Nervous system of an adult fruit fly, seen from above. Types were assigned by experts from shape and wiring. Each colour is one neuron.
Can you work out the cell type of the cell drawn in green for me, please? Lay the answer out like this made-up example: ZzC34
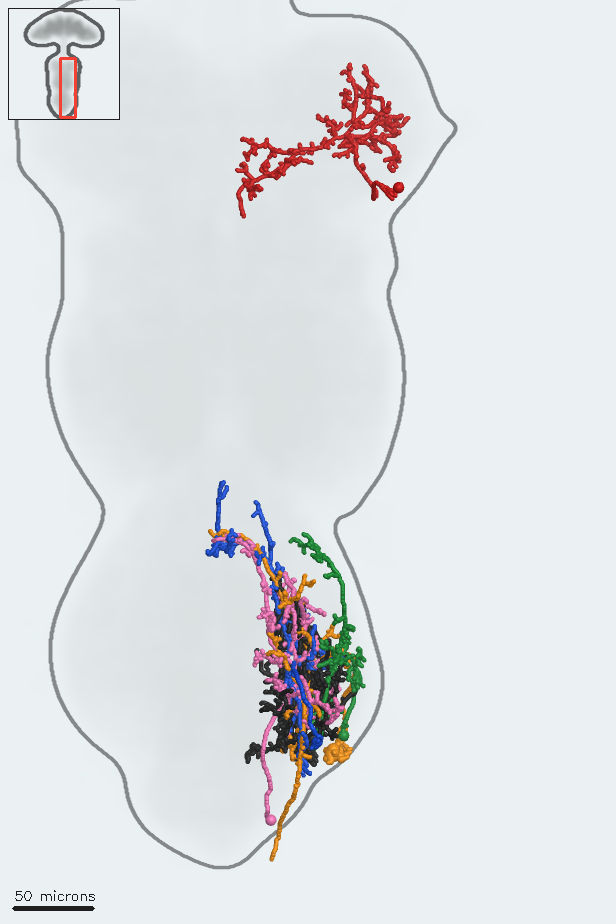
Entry: ltm MN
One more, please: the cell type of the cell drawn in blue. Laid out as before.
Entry: IN19A100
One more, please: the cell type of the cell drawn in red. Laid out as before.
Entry: IN21A028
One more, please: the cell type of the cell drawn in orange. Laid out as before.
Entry: ltm2-femur MN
